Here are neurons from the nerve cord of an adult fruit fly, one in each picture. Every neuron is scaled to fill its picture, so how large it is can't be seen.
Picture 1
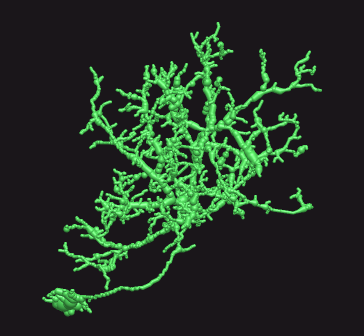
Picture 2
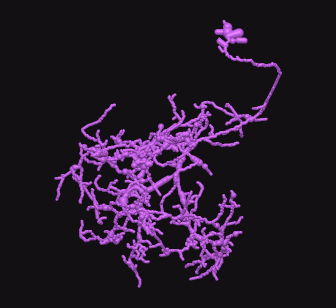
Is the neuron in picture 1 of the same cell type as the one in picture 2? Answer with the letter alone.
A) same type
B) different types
B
